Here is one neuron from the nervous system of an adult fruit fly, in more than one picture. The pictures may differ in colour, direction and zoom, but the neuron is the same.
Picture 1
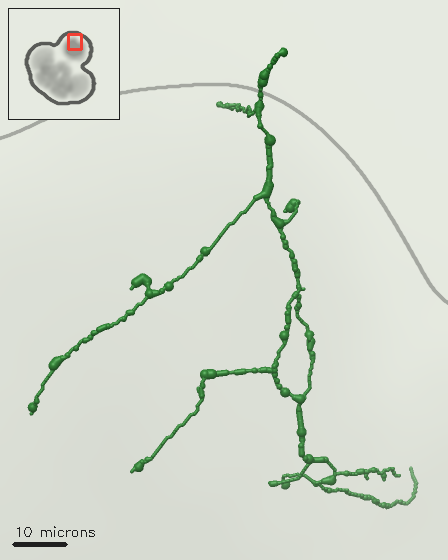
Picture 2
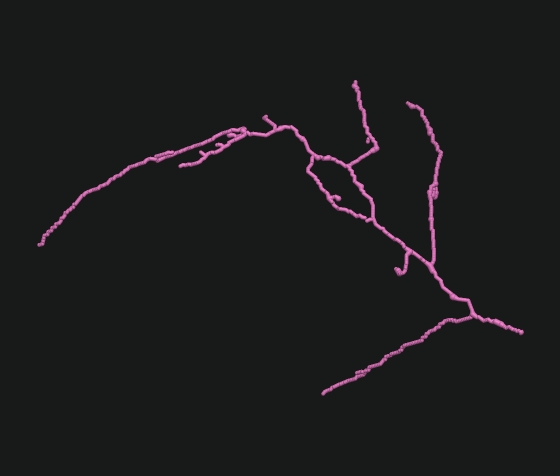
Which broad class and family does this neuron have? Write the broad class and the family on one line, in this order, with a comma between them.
sensory neuron entering the nerve cord, class mechanosensory tactile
